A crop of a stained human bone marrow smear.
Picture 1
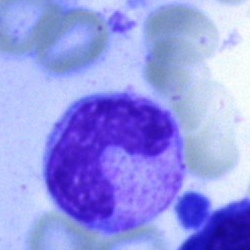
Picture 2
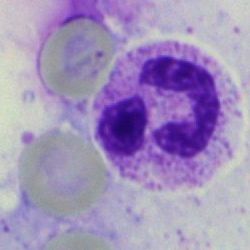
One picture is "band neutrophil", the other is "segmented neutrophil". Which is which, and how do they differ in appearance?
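You've got the band neutrophil in picture 1 and the segmented neutrophil in picture 2. Both have round, smooth outlines, and neither shows nucleoli; the chromatin is dark purple and clumped in each, coarsely so in picture 1 and dense in picture 2.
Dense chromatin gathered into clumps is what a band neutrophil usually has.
Where they part company is the nucleus of picture 1, deeply indented into a horseshoe with the indentation opening toward the right.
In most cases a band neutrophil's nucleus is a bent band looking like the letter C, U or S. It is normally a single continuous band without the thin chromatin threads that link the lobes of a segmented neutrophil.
Picture 2, for its part, has abundant pale lilac cytoplasm. Around the edges, a small dark blue round body touches the lower right of the cell in picture 1, while red cells lie along the left side of the cell in picture 2.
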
